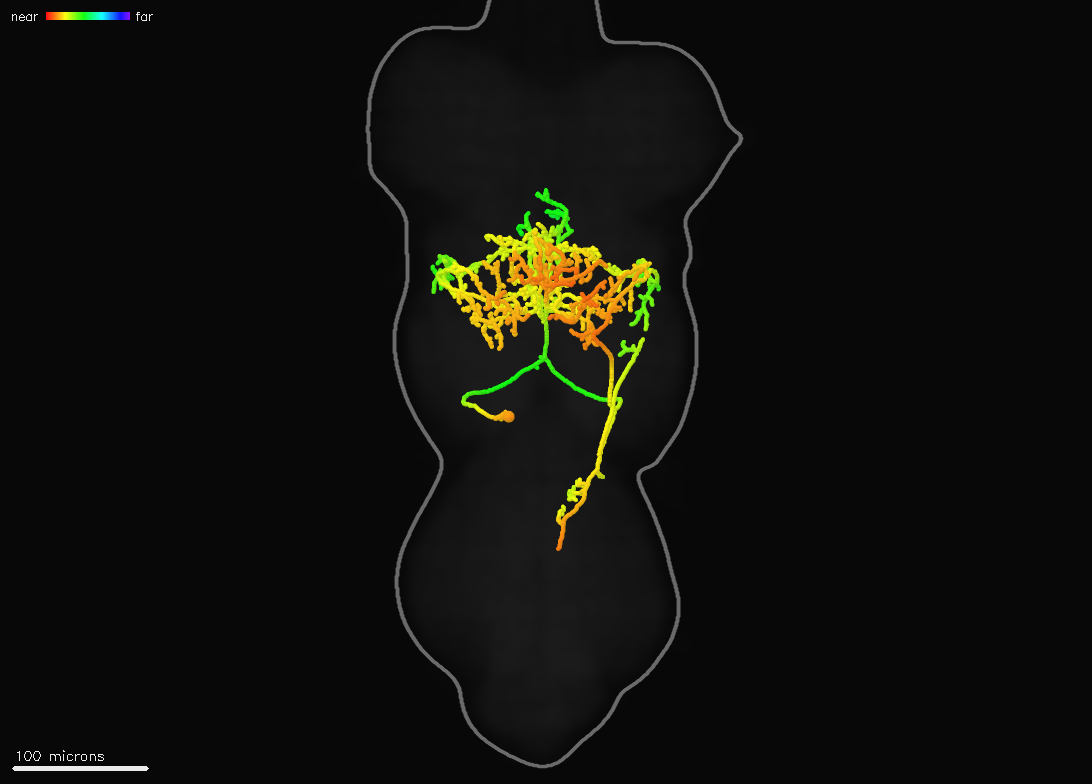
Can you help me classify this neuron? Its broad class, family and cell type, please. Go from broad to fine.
nerve-cord intrinsic neuron; hemilineage 19B; dMS5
